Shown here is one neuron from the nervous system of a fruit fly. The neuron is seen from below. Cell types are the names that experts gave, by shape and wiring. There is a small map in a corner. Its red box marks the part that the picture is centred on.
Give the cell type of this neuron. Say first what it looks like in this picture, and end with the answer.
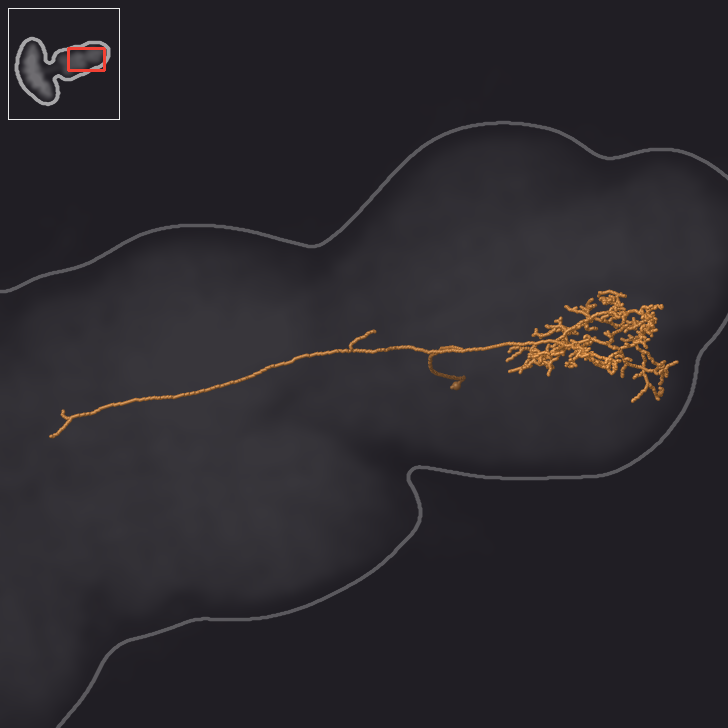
It is in the nerve cord and does not reach the brain. The picture shows dozens of branch ends. It is a nerve-cord intrinsic neuron. It is of cell type IN23B063.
